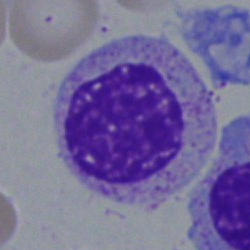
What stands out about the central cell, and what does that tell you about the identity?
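Start with where the nucleus sits, slightly toward the left side of the cell. Its chromatin is dark purple and clumped, with small pale gaps scattered through it. Around it runs a moderate rim of pale grey-blue cytoplasm, with fine purple granules scattered through it. This is a myelocyte.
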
